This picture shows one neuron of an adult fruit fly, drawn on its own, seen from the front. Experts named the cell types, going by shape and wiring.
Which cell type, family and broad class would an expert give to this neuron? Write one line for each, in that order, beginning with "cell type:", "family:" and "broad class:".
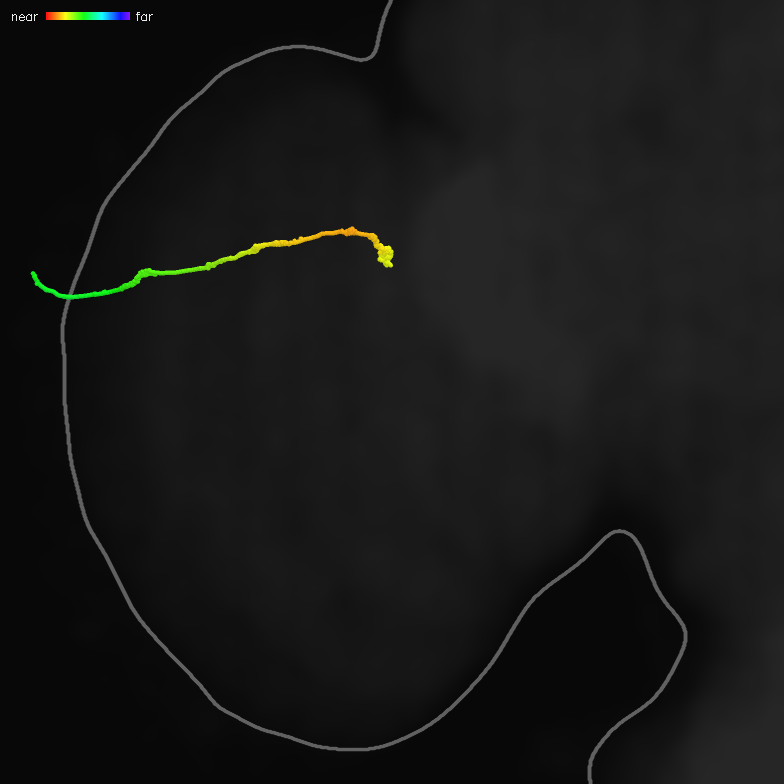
cell type: R7d
family: class visual
broad class: photoreceptor or other optic-lobe sensory neuron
